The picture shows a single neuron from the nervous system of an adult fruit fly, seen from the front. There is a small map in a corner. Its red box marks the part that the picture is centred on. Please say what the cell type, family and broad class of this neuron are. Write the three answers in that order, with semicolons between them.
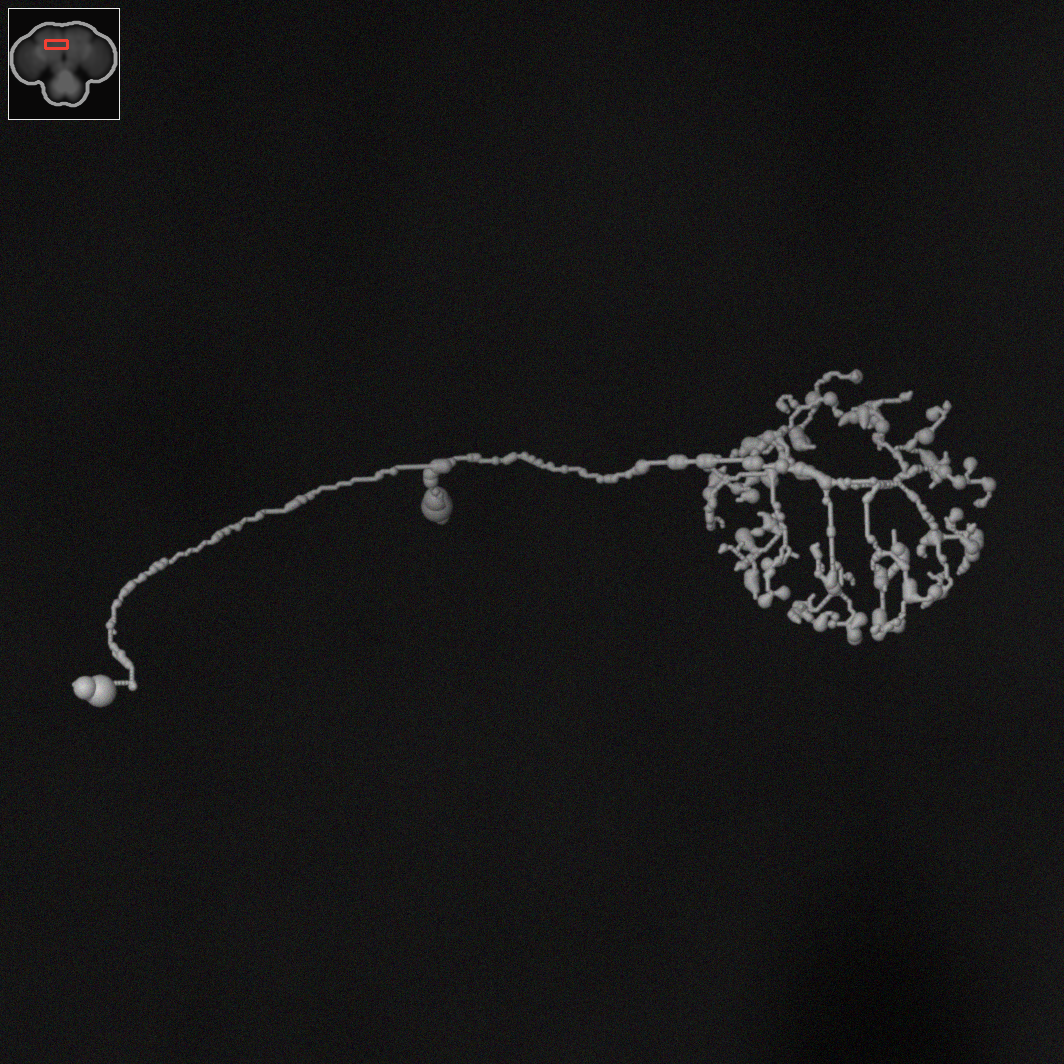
ER3d_c; hemilineage EBa1; central-brain intrinsic neuron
